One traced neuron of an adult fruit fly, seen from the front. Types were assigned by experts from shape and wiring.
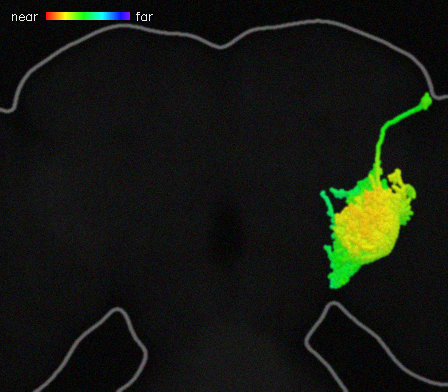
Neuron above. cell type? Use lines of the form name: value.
cell type: AVLP083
